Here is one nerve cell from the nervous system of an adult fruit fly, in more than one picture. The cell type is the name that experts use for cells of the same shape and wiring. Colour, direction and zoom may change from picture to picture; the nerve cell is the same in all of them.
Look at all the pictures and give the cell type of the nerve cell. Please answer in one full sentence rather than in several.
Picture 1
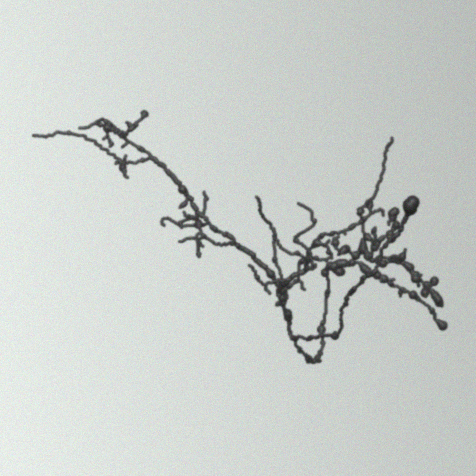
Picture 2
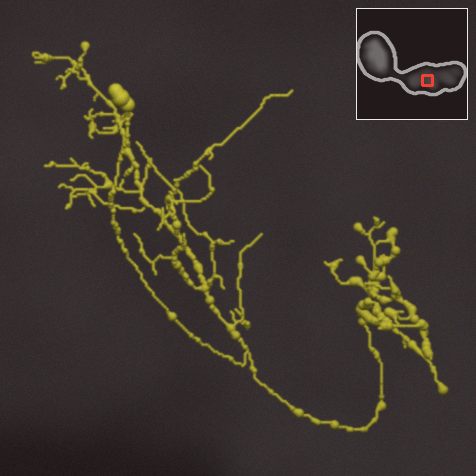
The cell type to which this nerve cell belongs is IN09A065.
